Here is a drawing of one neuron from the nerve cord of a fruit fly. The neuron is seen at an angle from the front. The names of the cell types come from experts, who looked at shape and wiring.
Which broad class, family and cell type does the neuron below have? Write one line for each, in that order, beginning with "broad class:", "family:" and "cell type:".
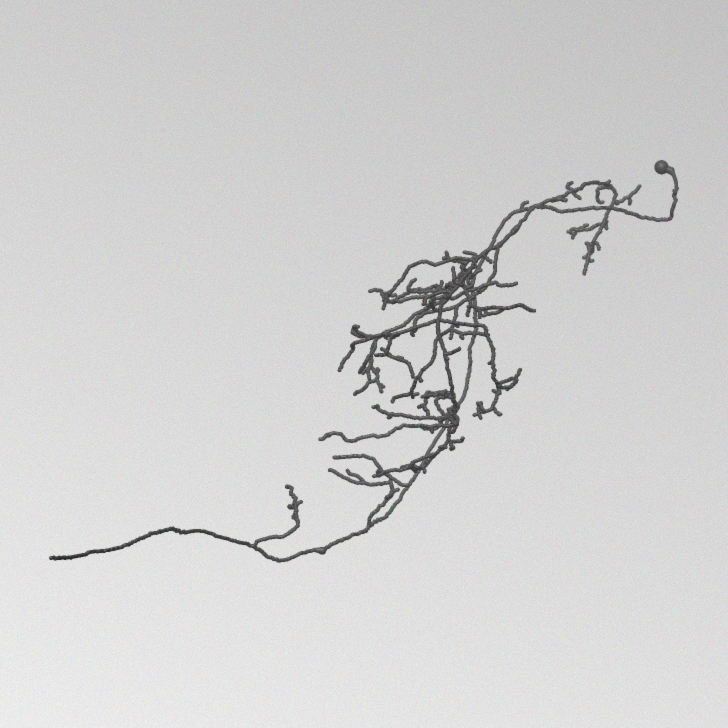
broad class: ascending neuron
family: hemilineage 17B
cell type: AN17B013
